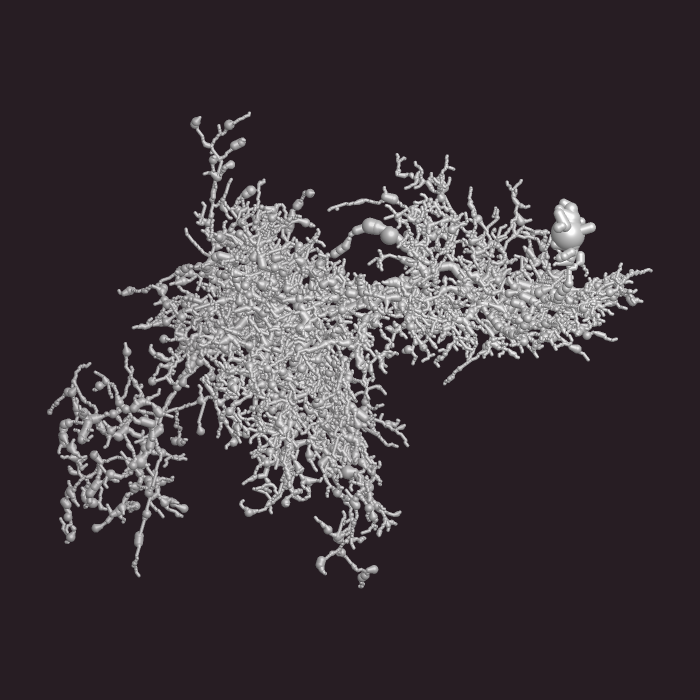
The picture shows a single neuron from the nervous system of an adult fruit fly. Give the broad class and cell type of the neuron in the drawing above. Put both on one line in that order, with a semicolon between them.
central-brain intrinsic neuron; AVLP086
